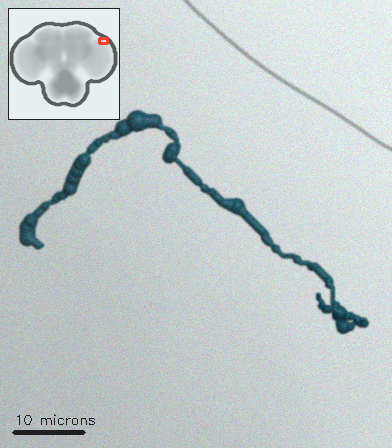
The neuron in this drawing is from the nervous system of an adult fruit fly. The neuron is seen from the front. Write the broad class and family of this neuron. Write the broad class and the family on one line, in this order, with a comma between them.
photoreceptor or other optic-lobe sensory neuron, class visual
